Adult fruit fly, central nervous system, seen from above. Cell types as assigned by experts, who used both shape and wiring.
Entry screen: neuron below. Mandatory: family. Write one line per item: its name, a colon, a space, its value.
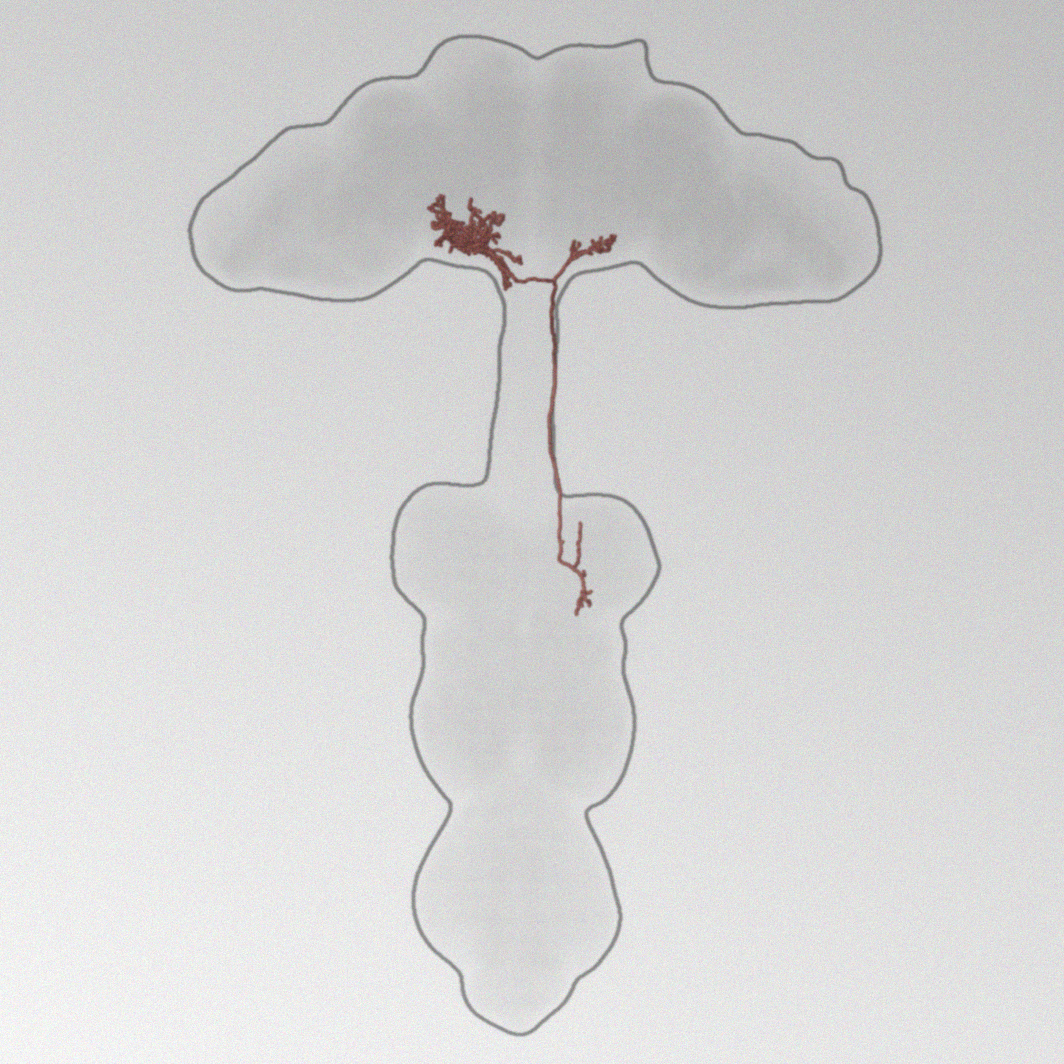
family: hemilineage LB6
